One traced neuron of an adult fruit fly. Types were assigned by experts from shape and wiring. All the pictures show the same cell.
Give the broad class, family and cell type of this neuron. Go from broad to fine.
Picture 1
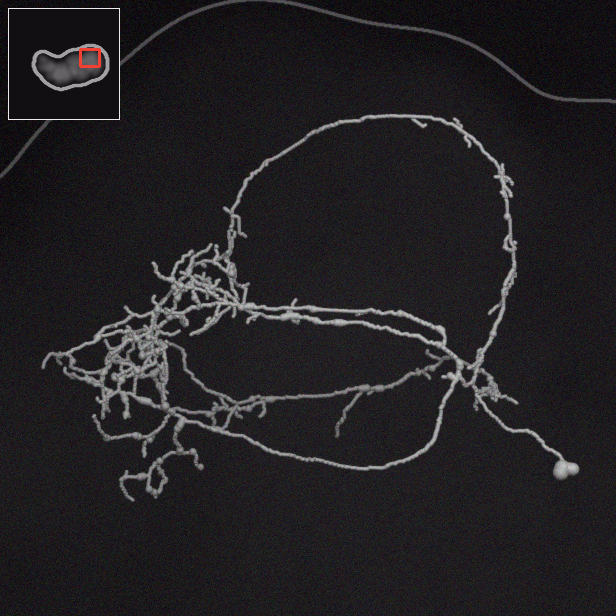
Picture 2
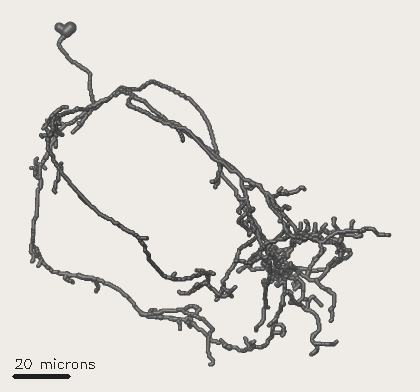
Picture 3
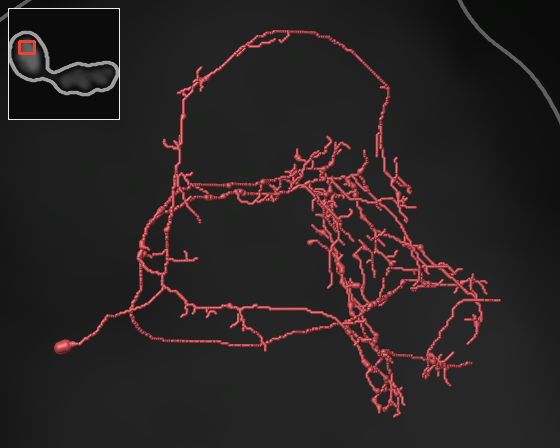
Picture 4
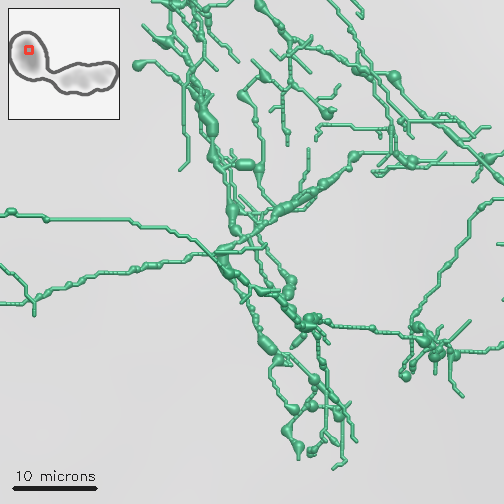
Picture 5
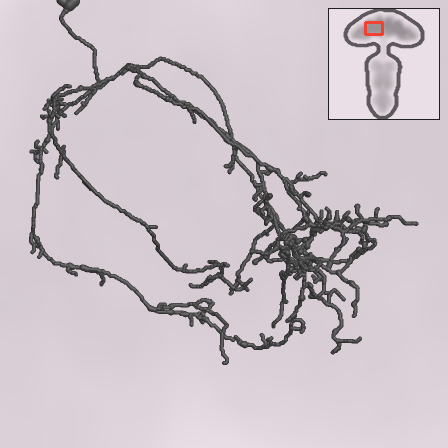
central-brain intrinsic neuron; hemilineage SLPa&l1_anterior; CL090_a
